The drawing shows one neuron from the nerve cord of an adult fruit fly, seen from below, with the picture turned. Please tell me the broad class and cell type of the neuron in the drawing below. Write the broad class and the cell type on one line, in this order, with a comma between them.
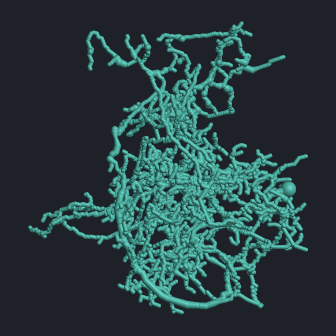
nerve-cord intrinsic neuron, INXXX320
